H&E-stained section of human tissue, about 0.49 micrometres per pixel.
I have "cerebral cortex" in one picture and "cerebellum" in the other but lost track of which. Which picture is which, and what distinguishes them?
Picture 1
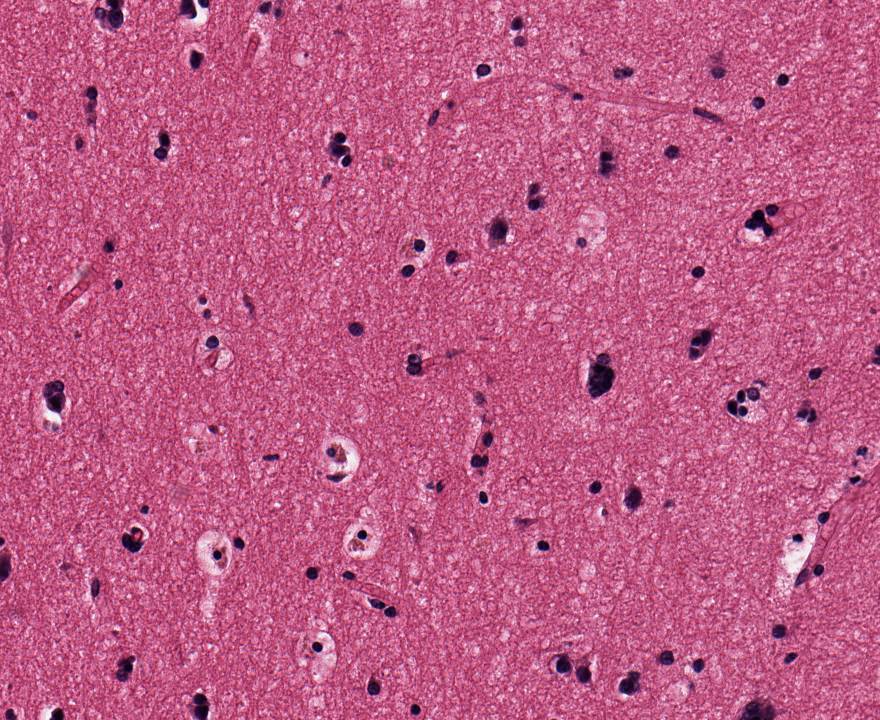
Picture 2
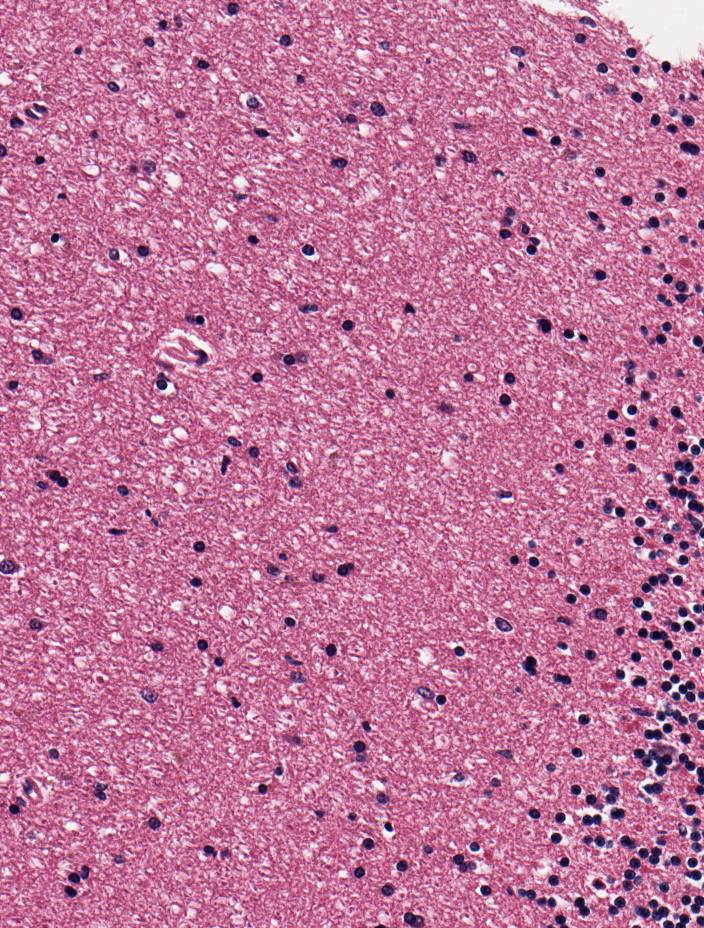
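Cerebral cortex appears in picture 1, cerebellum in picture 2. In picture 1 the whole field is a continuous, evenly pink, finely fibrillary matrix without epithelium, glands or fat, across which small, round, dark nuclei with scant visible cytoplasm are scattered singly. Some larger cells, for example right of centre, are closely ringed by small groups of two to five dark nuclei. Many cells sit within clear empty halos, consistent with shrinkage artefact. Picture 2 has a pale pink, finely fibrillary matrix with sparsely scattered nuclei over the left and centre, bordering a crowded band of cells whose small, round, deeply basophilic nuclei have scant visible cytoplasm. No row of large cell bodies with abundant cytoplasm is seen at the border between the two.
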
